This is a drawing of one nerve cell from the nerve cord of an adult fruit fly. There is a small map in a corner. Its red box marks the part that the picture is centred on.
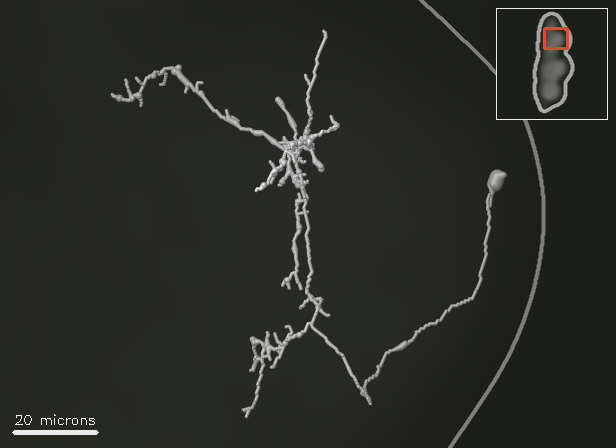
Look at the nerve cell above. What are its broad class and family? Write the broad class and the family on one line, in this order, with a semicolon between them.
nerve-cord intrinsic neuron; hemilineage 14A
